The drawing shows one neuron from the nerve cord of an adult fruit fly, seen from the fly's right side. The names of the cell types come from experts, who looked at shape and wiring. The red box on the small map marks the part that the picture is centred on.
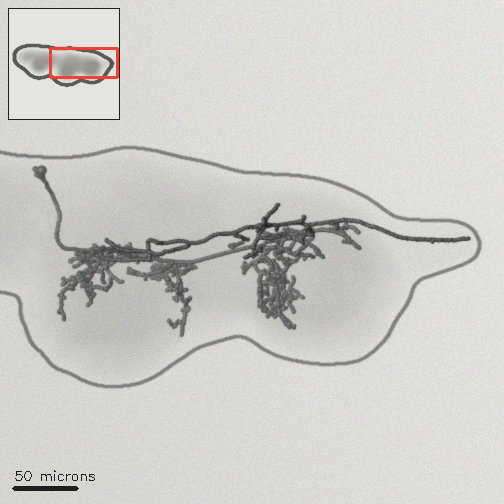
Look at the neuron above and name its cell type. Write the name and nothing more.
AN23B004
